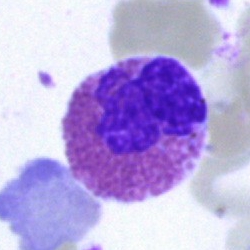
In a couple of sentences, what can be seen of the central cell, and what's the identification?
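First item, the nucleus: split into several connected lobes and placed in the upper part of the cell. Second, the chromatin: dark purple and densely clumped. Third, the cytoplasm: packed with coarse pink granules. The cell is an eosinophil.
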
